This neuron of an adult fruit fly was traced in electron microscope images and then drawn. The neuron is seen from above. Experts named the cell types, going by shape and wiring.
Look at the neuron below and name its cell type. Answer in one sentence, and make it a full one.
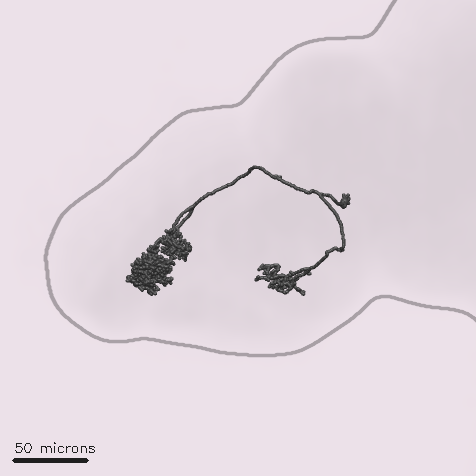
The neuron here is of the cell type MeLo9.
